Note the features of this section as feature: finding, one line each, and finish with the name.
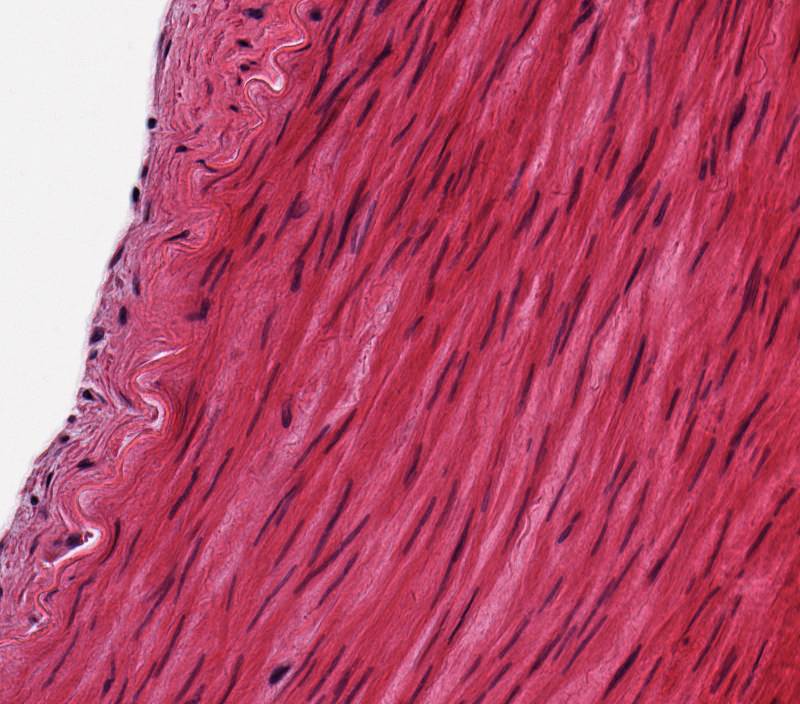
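Band: wavy, glassy pink, close beside and parallel with the left free edge
Edge nuclei: flattened, dark, lying singly along the left free edge
Bulk: closely packed smooth muscle cells, diagonal upper right to lower left, parallel to the free edge
Muscle nuclei: elongated, cigar-shaped, blunt-ended
Name: tibial artery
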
